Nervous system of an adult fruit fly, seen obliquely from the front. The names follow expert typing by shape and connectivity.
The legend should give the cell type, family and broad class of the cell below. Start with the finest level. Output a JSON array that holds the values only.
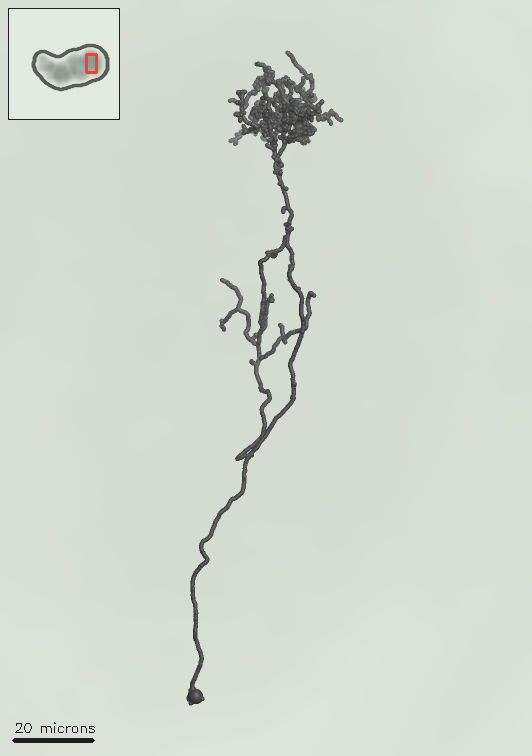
["Li21", "Li", "optic-lobe intrinsic neuron"]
